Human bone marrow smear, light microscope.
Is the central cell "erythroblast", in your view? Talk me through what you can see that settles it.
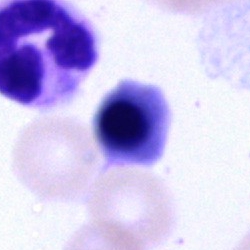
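Feature one: no granules are seen in the cytoplasm, which counts against basophil.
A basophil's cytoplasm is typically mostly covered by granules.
Next, the chromatin is very dark and densely condensed throughout the nucleus, again against basophil.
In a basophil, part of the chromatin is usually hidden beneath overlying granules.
Then, no nucleoli are visible. The nucleus lies off-centre toward the left, leaving a wider band of cytoplasm on the right. The cytoplasm stains blue-purple; the outline is roughly round with slightly angular, flattened sides. So erythroblast fits this cell.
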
